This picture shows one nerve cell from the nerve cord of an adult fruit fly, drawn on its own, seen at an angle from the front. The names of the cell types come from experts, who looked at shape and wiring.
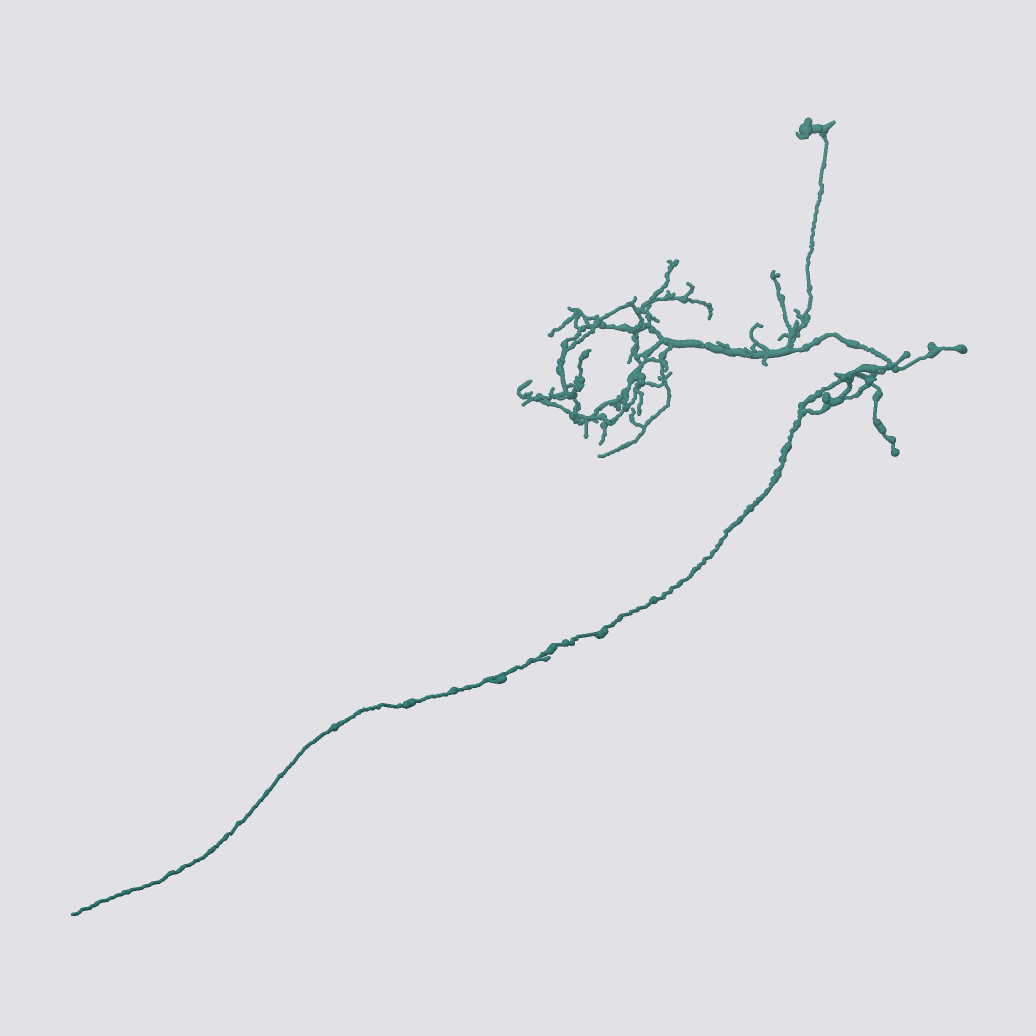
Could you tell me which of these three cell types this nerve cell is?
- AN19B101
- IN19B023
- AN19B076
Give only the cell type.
AN19B076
